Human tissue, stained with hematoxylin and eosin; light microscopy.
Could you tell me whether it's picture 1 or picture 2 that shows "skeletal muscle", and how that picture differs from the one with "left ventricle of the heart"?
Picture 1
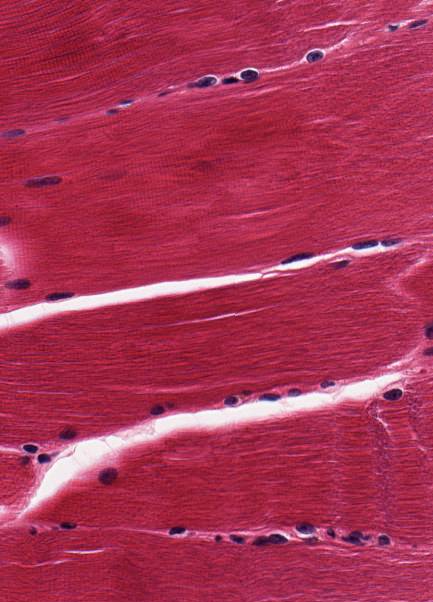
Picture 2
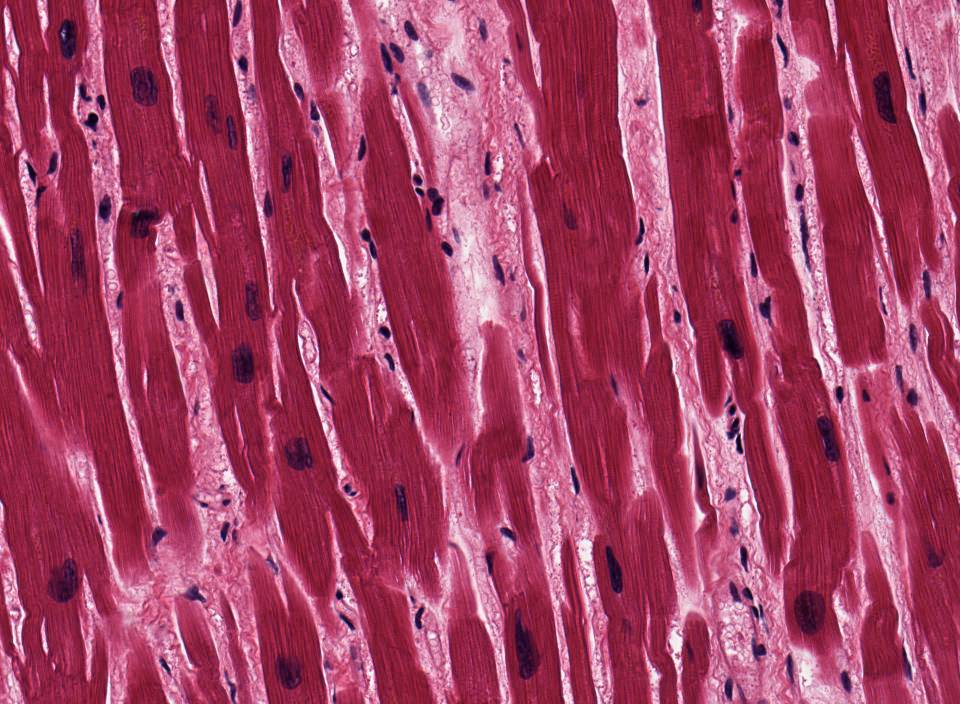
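Picture 1: skeletal muscle. Picture 2: left ventricle of the heart. Cytoplasm strongly eosinophilic in both: deep pink-red in picture 1, deep red in picture 2. Picture 1 fibres unbranched, even width along their length. Nuclei dark, oval to elongated, in rows along fibre borders, not central. Picture 2 fibres long, parallel, slanting upper left to lower right; several branch and join neighbours, typical of cardiac muscle. Pale loose stroma between fibres holds many small dark elongated nuclei.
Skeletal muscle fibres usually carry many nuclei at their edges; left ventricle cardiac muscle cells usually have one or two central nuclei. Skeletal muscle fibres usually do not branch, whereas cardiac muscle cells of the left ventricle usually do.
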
